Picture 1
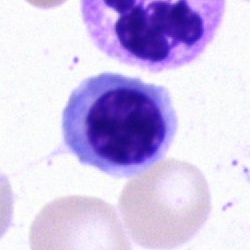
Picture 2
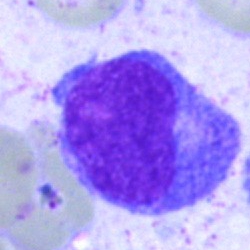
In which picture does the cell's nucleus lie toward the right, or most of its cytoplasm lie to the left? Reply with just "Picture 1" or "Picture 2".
Picture 1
